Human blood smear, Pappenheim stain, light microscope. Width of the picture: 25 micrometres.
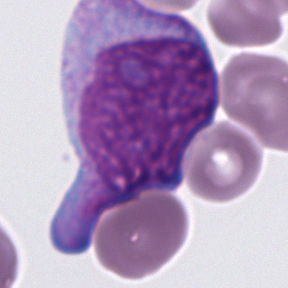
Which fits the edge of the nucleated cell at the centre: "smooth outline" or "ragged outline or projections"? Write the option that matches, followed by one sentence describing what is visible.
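Ragged outline or projections. The cell has an irregular outline with a broad tail-like extension at its lower left.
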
